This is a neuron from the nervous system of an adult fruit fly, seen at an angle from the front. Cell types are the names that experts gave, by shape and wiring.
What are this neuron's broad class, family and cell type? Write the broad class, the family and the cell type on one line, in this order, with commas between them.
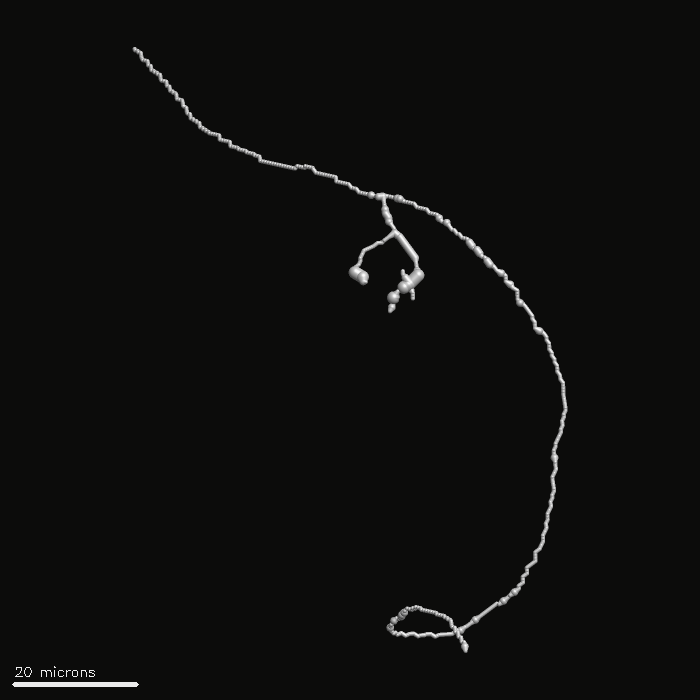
sensory neuron entering the brain, class olfactory, ORN_DL4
